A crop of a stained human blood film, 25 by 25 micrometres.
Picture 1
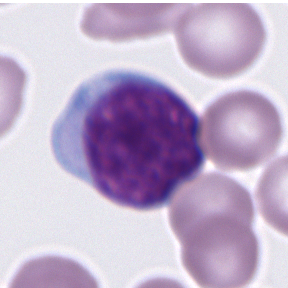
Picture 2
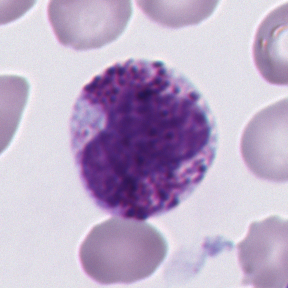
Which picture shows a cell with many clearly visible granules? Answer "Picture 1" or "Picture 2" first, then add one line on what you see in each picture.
Picture 2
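Picture 1: No granules are visible in the cytoplasm.
Picture 2: The cell holds many coarse dark purple granules.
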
